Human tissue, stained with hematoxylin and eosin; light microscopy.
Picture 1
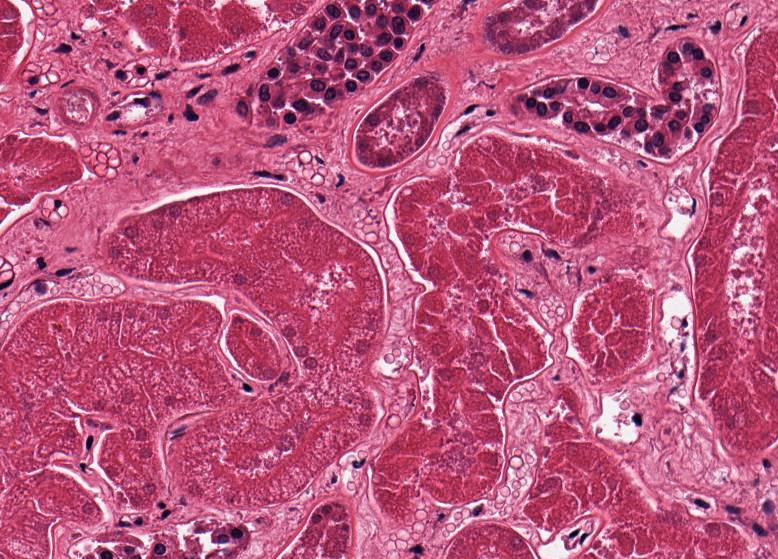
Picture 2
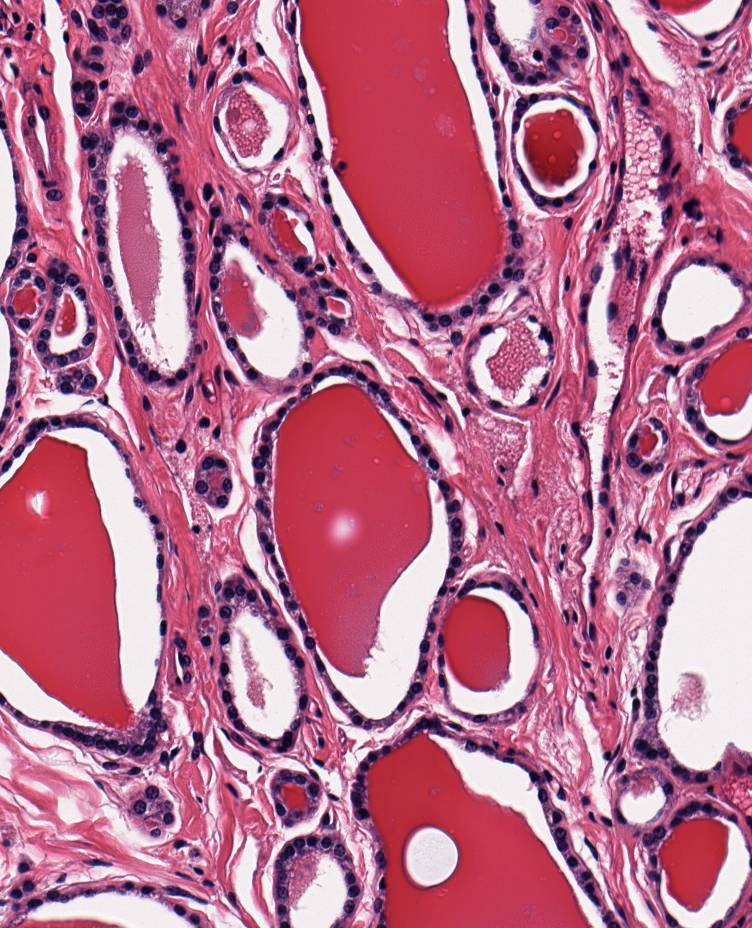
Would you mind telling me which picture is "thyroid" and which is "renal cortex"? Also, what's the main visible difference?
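Let me name them: renal cortex in picture 1, thyroid in picture 2. In picture 1, most of the field is large, irregular tubular units packed closely together, lined by cells with abundant, deeply eosinophilic, granular cytoplasm. Smaller tubules at the top centre and upper right have crowded, dark, round nuclei and scant cytoplasm; small clusters of clear, round vacuoles lie in the stroma between the units. Picture 2 instead has follicles, each lined by a single layer of flattened to low cuboidal epithelial cells whose small, round, dark-staining nuclei form one even row. Most of the lumens hold homogeneous, deep red, glassy material, and in many you can see a clear white gap between that material and the lining.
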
